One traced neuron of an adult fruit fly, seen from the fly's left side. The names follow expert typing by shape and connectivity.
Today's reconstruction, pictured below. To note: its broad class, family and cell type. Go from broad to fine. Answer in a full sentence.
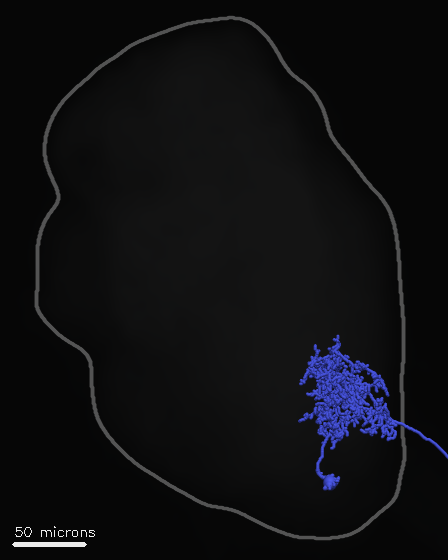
A motor neuron of the brain of hemilineage LB12, type GNG653.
